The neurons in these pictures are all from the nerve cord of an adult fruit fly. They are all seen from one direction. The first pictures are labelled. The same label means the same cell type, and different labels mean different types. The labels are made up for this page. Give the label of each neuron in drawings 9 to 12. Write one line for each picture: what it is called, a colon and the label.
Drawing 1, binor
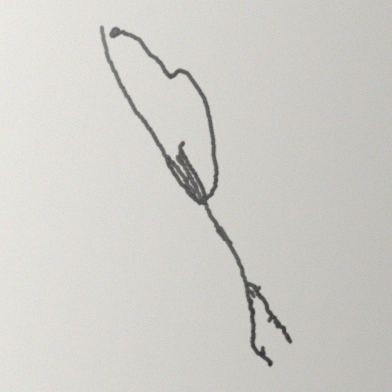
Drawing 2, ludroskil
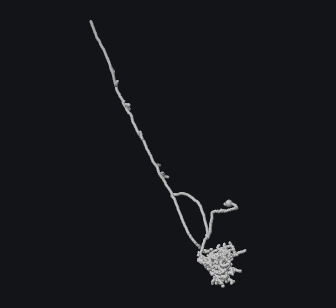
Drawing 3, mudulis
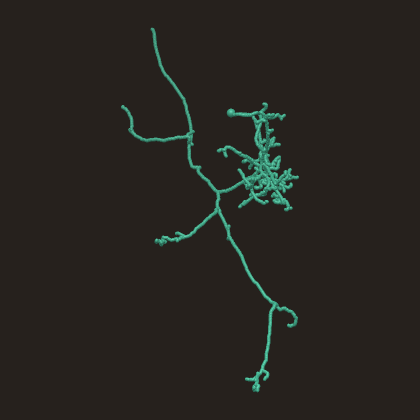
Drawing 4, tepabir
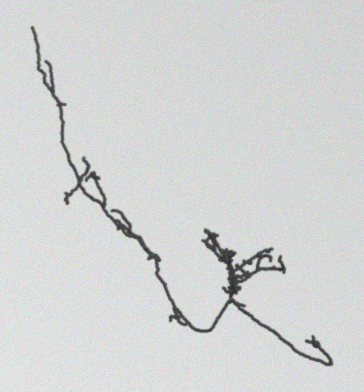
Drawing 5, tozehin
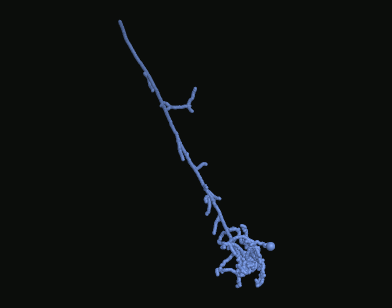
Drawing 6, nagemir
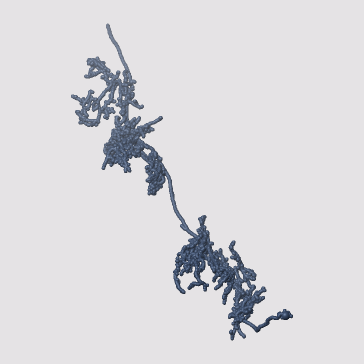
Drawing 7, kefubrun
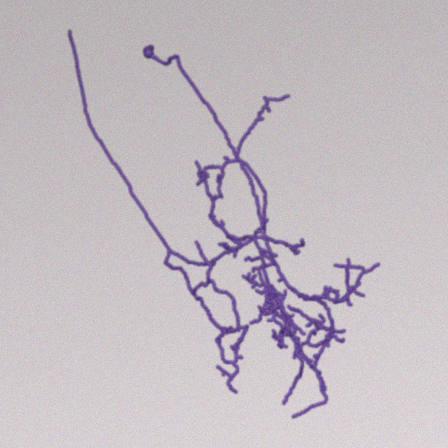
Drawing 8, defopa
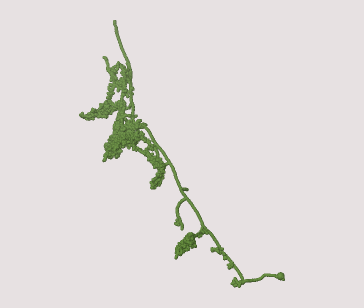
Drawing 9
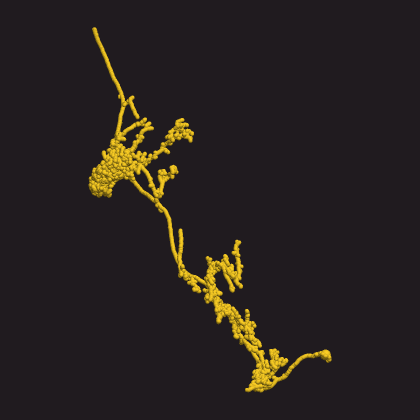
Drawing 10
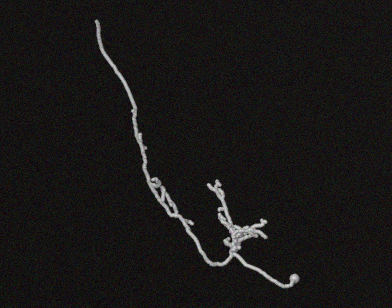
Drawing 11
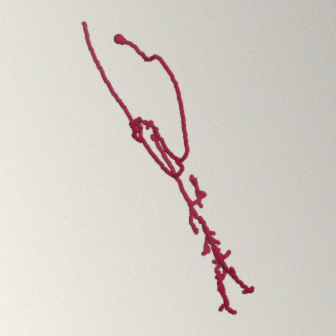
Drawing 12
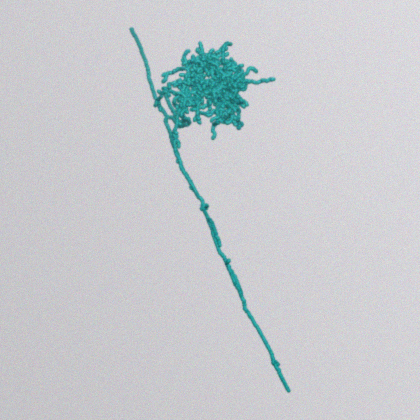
9: nagemir
10: tepabir
11: binor
12: ludroskil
